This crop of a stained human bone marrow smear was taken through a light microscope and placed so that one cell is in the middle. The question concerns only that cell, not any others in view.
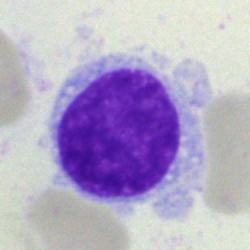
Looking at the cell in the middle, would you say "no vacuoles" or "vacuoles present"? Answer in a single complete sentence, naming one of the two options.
Clear vacuoles, at least one, are present in the cytoplasm of this cell.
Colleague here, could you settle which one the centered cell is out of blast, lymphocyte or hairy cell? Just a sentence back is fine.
This crop has a hairy cell at its centre.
